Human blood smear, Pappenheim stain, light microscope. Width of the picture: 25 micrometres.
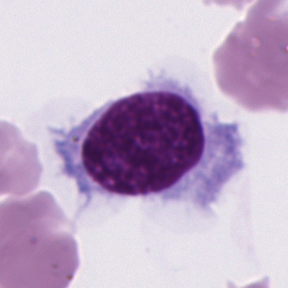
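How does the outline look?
Irregular and ragged, not smoothly round.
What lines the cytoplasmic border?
A fringe of fine, hair-like projections, most evident at top and right; no distinct coloured granules in the cytoplasm.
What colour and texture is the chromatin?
Dark purple, stippled and patchy, with small lighter spots.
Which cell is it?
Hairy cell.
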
